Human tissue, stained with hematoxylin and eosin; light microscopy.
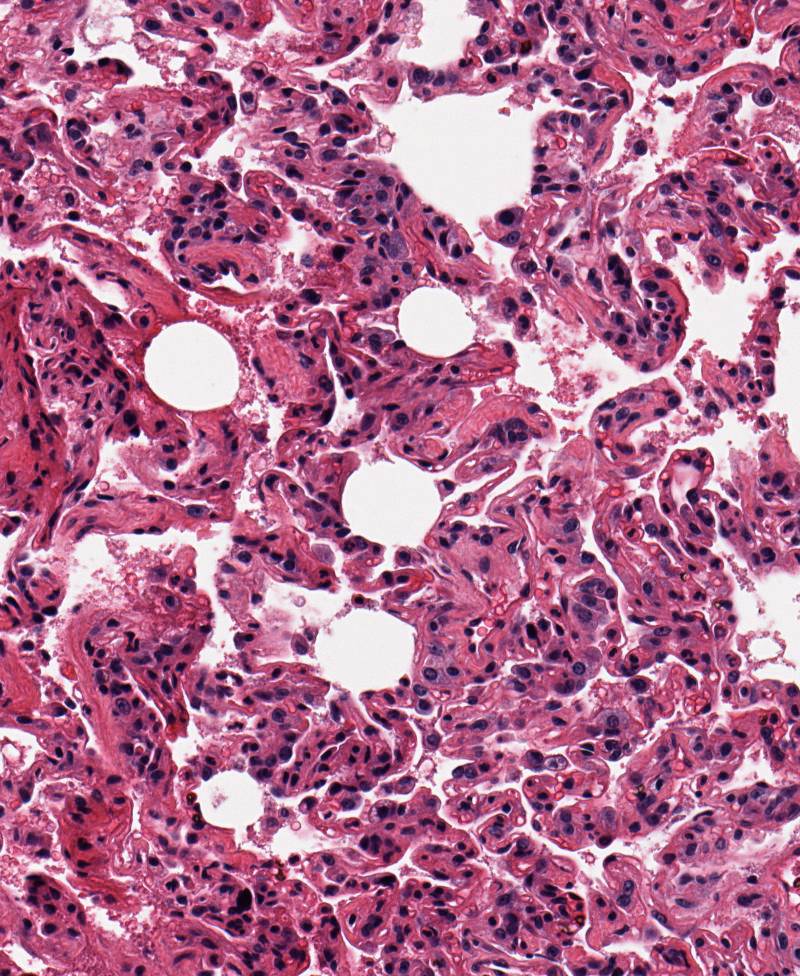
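Lung, H&E section: the whole field is a dense meshwork of thickened, branching septa separating small irregular air-like spaces. Plump cuboidal cells with dark, rounded nuclei line the septa. Bundles of pink spindle cells with elongated nuclei sit inside them, most prominent along the left edge, and red blood cells lie in small capillaries within the septa, easiest to spot in the right half.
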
